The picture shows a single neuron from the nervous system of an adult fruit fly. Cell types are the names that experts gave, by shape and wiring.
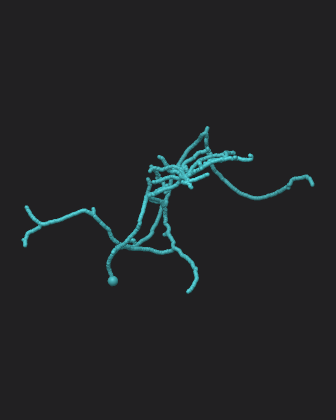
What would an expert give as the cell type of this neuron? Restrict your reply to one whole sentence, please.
The neuron belongs to cell type IN12B044_d.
